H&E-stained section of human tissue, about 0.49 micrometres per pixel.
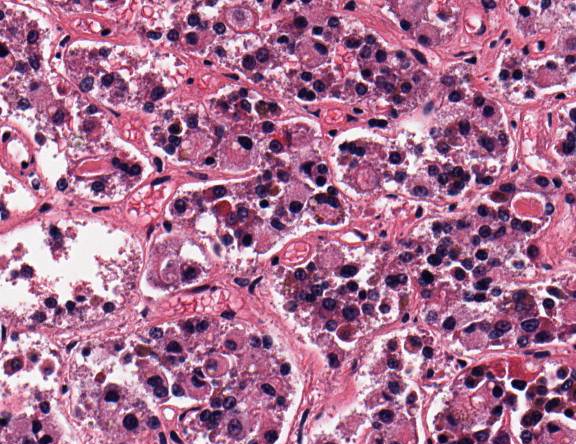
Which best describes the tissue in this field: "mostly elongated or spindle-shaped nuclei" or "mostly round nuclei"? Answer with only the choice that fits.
Mostly round nuclei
